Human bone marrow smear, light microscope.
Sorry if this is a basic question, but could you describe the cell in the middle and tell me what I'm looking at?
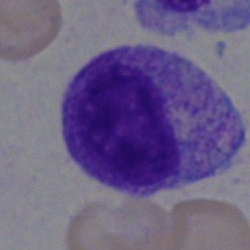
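Looking first at the nucleus, it stains a dark, fairly dense purple. Around it there's a moderate amount of cytoplasm, lying mostly on the right side of the nucleus. That cytoplasm is a pale bluish-lilac, with fine purple granules scattered through it. So I'd call this a myelocyte.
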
